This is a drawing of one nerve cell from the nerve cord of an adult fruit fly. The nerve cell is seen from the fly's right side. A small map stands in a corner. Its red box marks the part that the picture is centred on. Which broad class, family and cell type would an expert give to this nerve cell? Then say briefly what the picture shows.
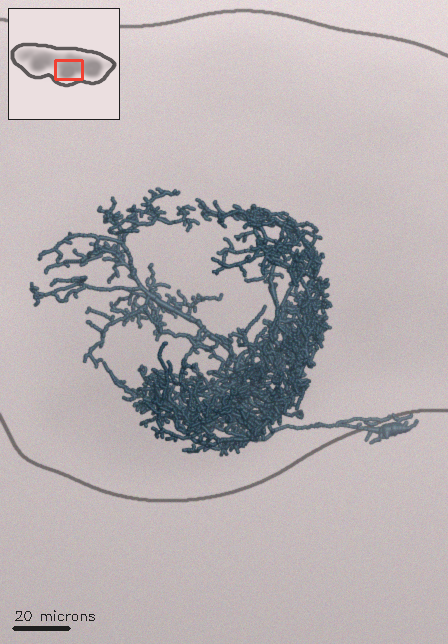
It is a nerve-cord intrinsic neuron. Its family is hemilineage 13B. Its cell type is IN13B005. By the scale bar it is about 140 microns wide in this view. More than a hundred branch ends can be seen.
